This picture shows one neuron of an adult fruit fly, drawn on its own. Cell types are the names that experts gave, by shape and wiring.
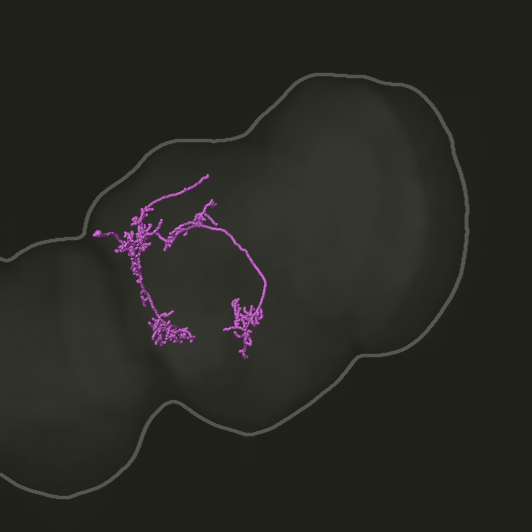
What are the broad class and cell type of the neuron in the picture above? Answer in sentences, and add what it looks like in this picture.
It is a central-brain intrinsic neuron. The cell type is PLP097. The cell body is on the left of the picture. As drawn here it is about as wide as it is tall.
